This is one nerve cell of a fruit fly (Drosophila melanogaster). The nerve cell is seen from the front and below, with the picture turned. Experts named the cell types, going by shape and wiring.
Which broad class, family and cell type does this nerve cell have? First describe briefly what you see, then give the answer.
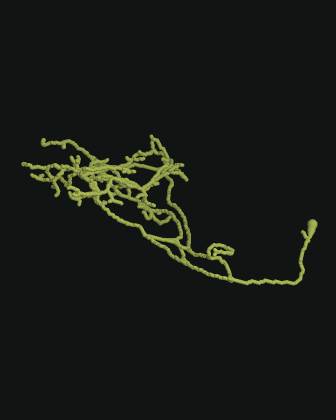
The cell body is on the right of the picture. In this view it is wider than it is tall. Its broad class is nerve-cord intrinsic neuron. The family is hemilineage 14A. It is of cell type IN14A052.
